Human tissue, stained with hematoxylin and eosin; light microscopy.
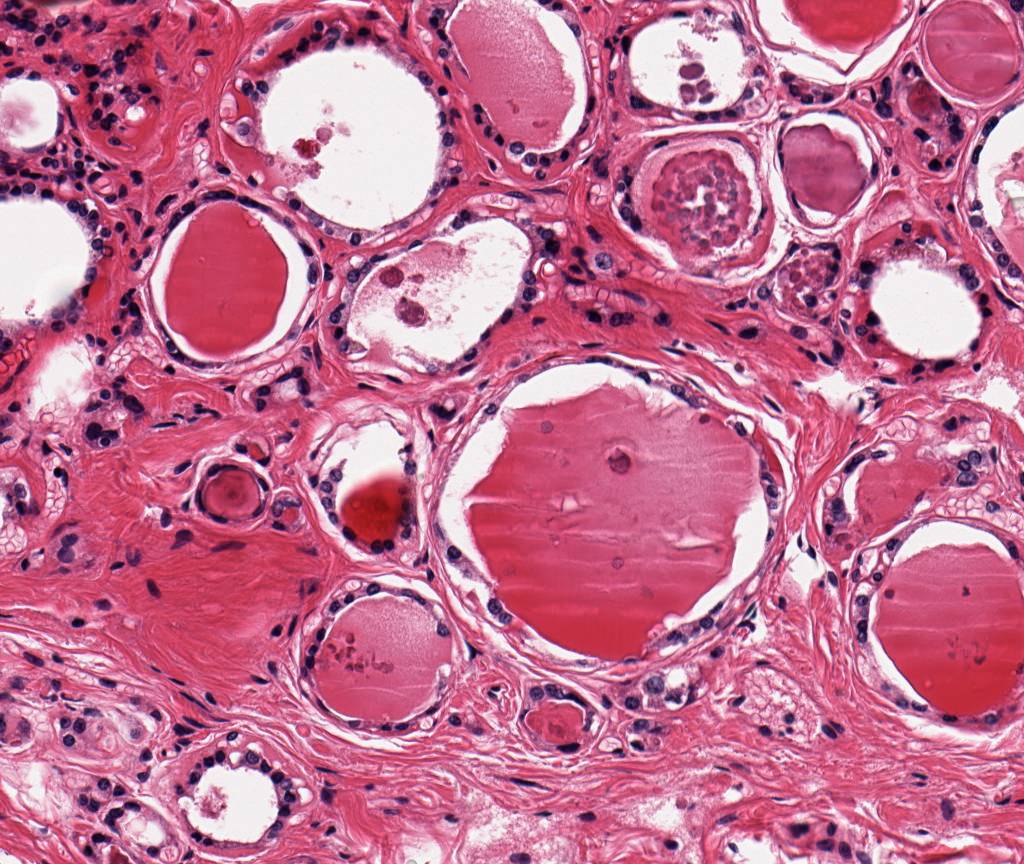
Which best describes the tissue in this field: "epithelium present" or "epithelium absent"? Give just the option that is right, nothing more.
Epithelium present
